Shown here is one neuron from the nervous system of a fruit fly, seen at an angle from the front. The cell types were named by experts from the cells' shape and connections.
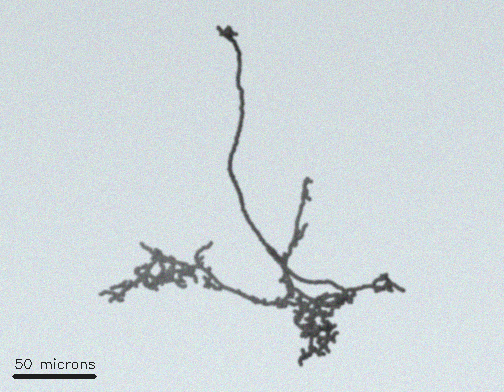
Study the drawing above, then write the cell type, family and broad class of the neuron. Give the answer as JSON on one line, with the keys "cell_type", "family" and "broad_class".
{"cell_type": "CB3870", "family": "hemilineage DM1_antero_ventral", "broad_class": "central-brain intrinsic neuron"}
